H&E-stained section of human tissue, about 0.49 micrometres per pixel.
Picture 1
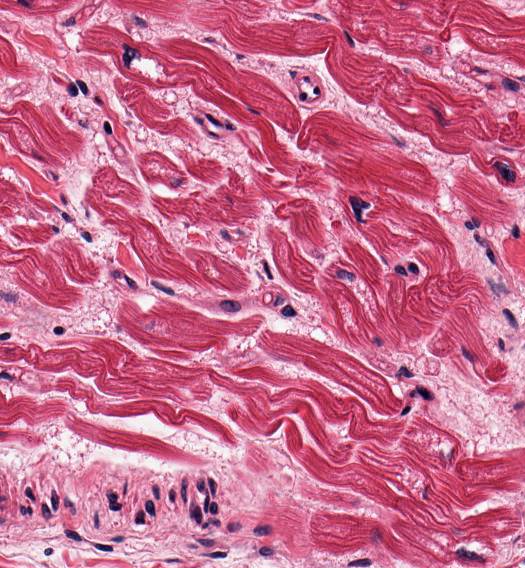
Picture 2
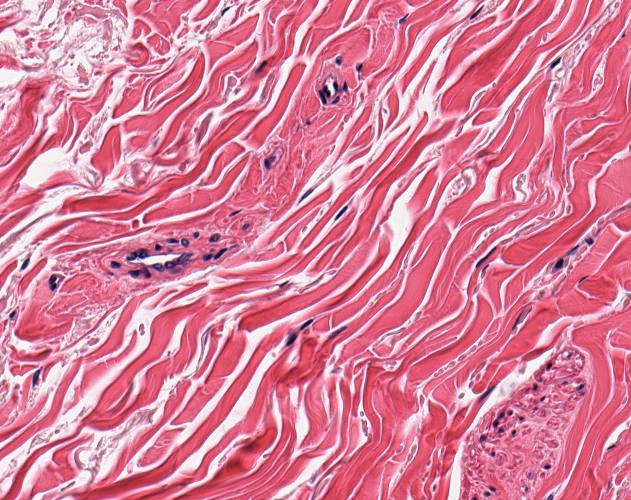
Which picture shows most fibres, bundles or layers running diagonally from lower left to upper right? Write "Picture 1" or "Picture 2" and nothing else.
Picture 2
